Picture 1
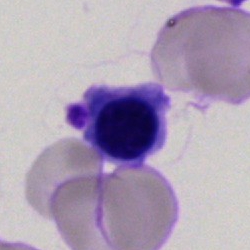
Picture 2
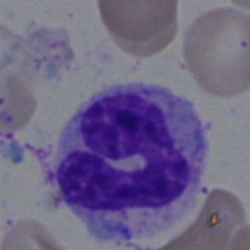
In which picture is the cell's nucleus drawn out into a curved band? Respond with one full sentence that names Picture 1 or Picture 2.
What Picture 2 shows is a cell with a curved band nucleus lacking separate lobes.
